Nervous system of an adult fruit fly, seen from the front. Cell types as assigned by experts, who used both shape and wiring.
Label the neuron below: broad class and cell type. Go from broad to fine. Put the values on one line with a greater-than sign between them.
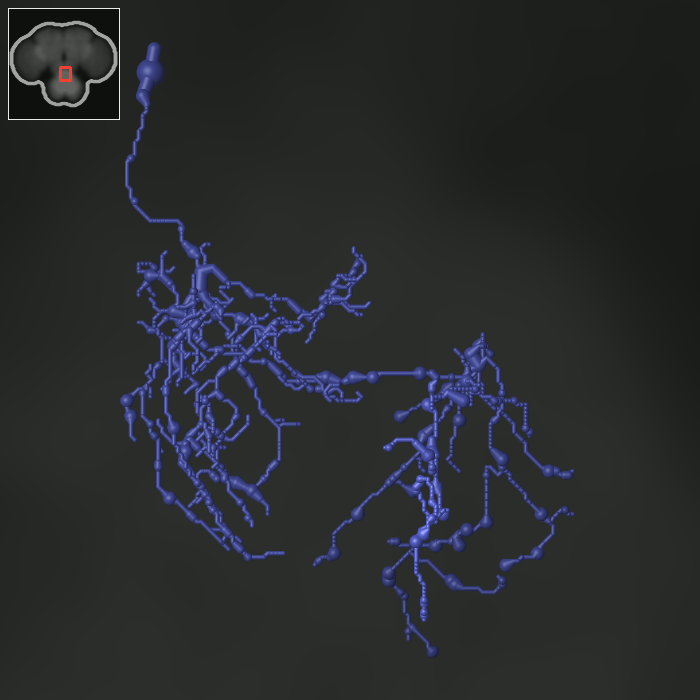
nerve-cord intrinsic neuron > INXXX428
